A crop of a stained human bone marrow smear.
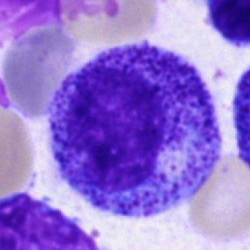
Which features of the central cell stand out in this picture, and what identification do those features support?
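This one has a round, smooth outline, and its large nucleus sits off-centre toward the left. Granules lie over the surface of the nucleus as well. Between the granules the cytoplasm is pale blue. So it's a promyelocyte.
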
